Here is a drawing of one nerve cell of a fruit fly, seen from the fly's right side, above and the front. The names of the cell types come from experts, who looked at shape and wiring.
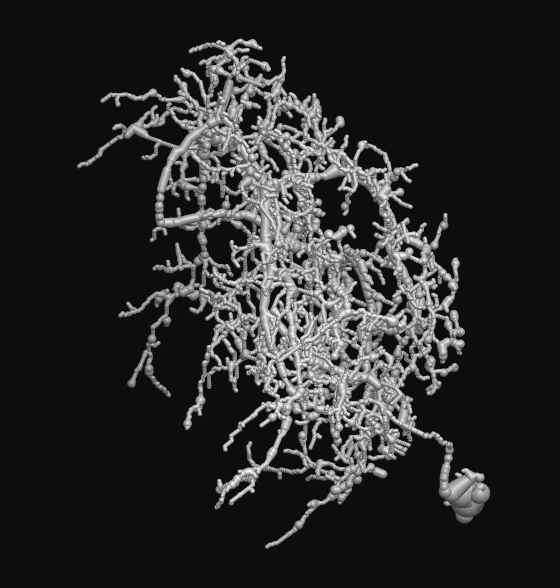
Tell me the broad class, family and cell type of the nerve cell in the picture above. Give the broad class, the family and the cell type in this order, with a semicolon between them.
nerve-cord intrinsic neuron; hemilineage 08A; IN08A005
